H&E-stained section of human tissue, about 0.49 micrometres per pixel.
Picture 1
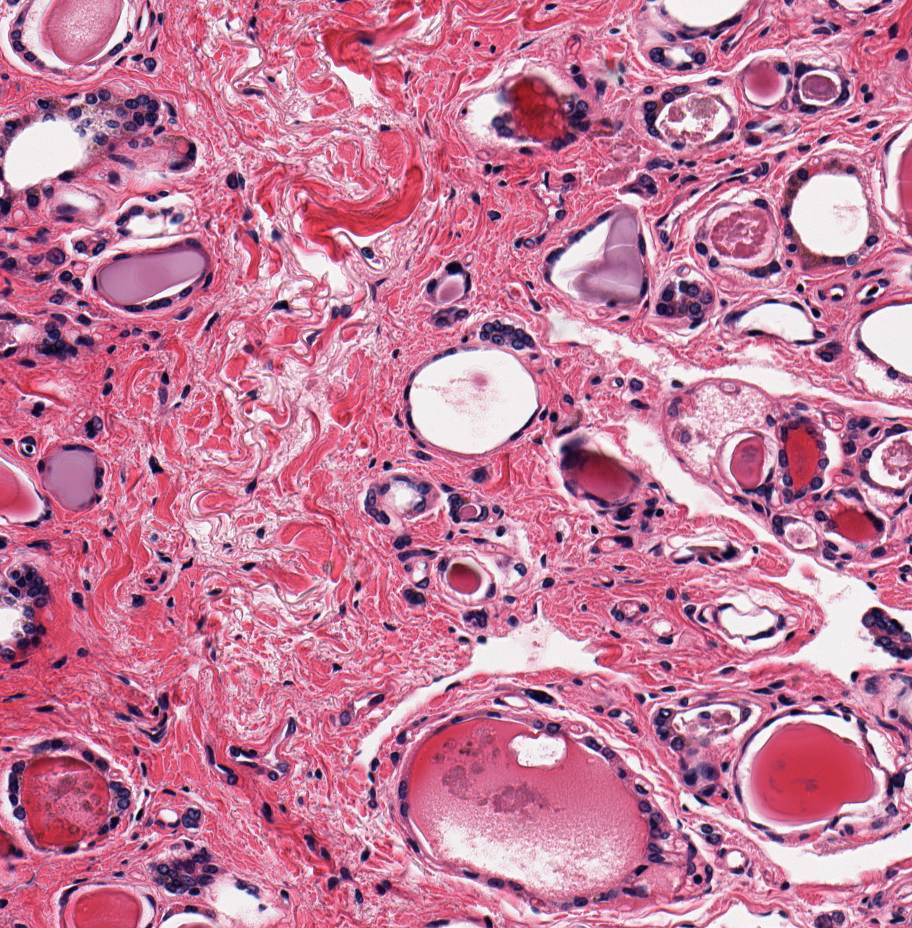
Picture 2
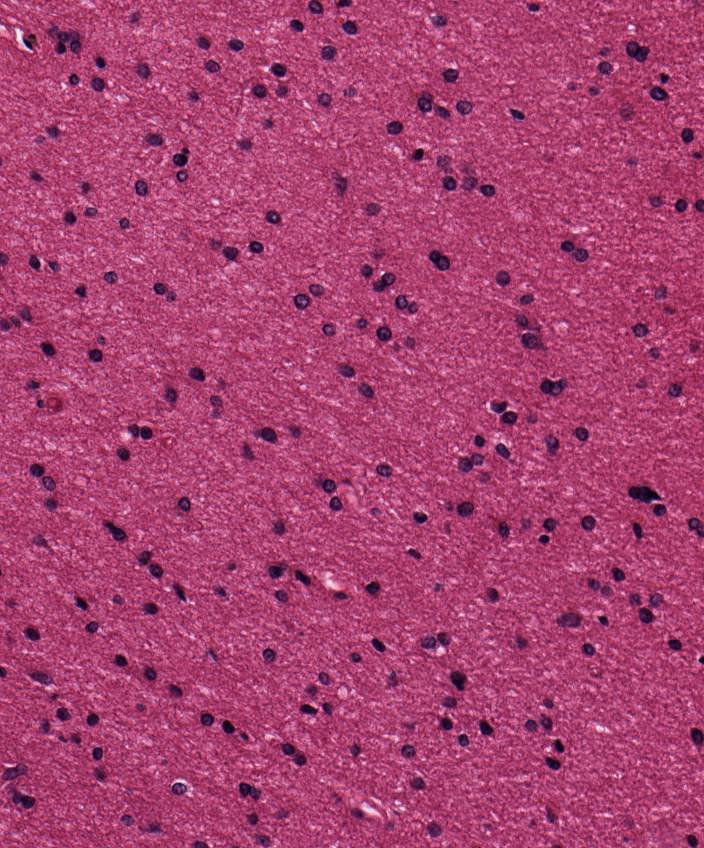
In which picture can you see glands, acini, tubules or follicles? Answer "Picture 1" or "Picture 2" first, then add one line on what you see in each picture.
Picture 1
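What picture 1 shows: Small rounded epithelial units lie scattered singly in dense stroma, more crowded along the right side and edges than in the left-centre.
What picture 2 shows: The whole field is filled by a uniform pink, finely fibrillary matrix with no epithelium or glands.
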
